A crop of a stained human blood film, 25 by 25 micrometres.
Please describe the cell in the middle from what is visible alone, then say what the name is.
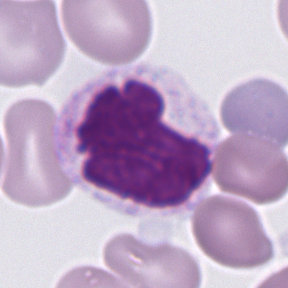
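See how the nucleus is irregular, with folds and a notch along its upper edge? No nucleoli show in it. Fine pinkish-violet granules are scattered through the cytoplasm, and there are no vacuoles. That's a segmented neutrophil.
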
